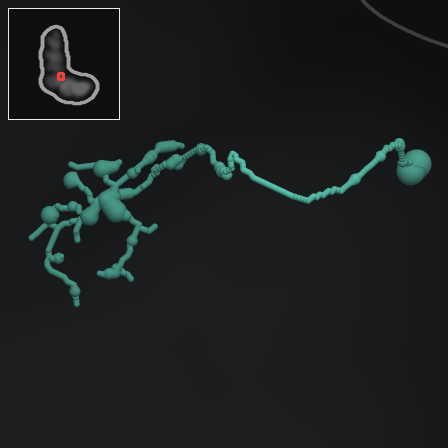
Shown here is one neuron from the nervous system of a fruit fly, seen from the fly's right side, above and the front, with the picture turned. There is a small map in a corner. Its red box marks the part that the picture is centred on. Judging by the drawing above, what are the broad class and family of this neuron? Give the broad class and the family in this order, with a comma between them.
optic-lobe intrinsic neuron, Dm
